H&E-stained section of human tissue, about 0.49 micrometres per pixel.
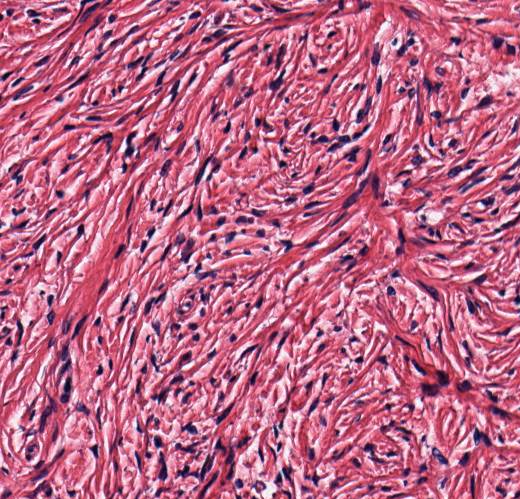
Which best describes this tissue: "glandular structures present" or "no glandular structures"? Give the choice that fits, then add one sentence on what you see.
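No glandular structures. No epithelium or glands are present anywhere in the field.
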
